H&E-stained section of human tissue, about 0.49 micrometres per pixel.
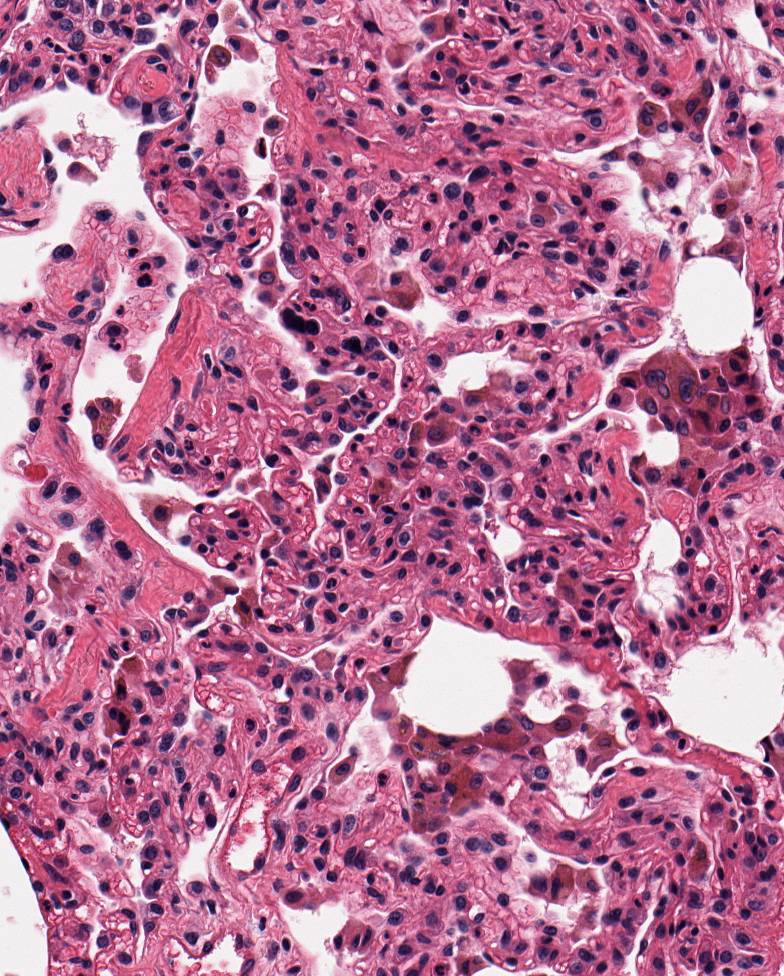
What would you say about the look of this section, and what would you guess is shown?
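Throughout, thickened cellular septa form a crowded network around small, irregular spaces. Groups of rounded cells with abundant brown granular cytoplasm sit in the spaces, densest in the right half and lower centre. Pink collagen bands widen the septa, including a long diagonal one on the left. Nowhere are well-formed glands with central lumens seen. The section is lung.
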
